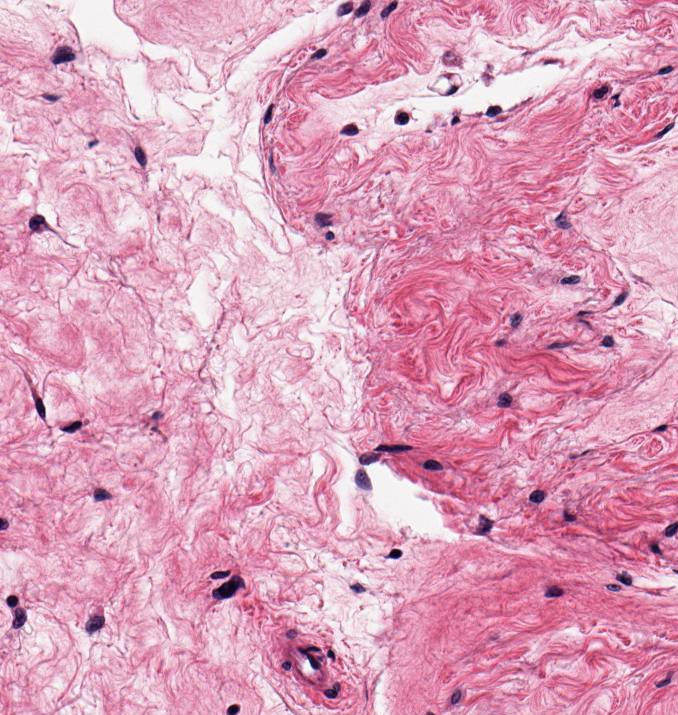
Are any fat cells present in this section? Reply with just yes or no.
No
